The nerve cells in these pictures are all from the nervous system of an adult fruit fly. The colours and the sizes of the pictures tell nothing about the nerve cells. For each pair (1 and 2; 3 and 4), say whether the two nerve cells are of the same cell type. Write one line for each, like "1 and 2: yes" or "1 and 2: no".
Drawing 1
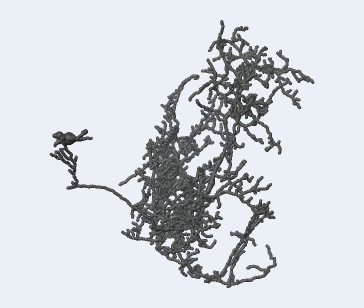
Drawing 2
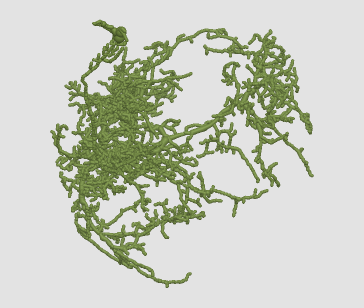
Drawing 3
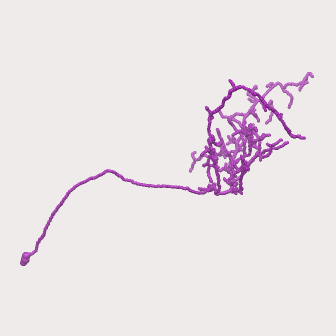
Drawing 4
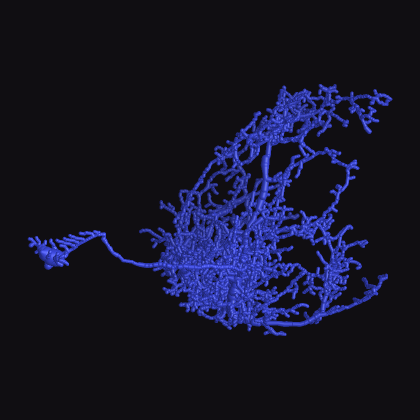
1 and 2: yes
3 and 4: no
